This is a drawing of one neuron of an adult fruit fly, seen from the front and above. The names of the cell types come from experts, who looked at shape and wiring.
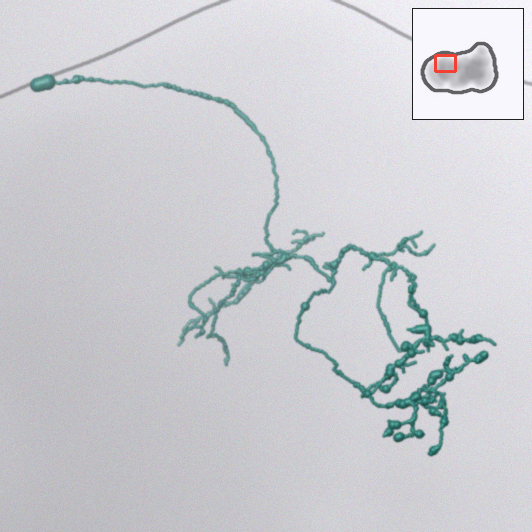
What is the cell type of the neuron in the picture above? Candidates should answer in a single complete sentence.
A cell of type CB1171 is what this neuron is.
